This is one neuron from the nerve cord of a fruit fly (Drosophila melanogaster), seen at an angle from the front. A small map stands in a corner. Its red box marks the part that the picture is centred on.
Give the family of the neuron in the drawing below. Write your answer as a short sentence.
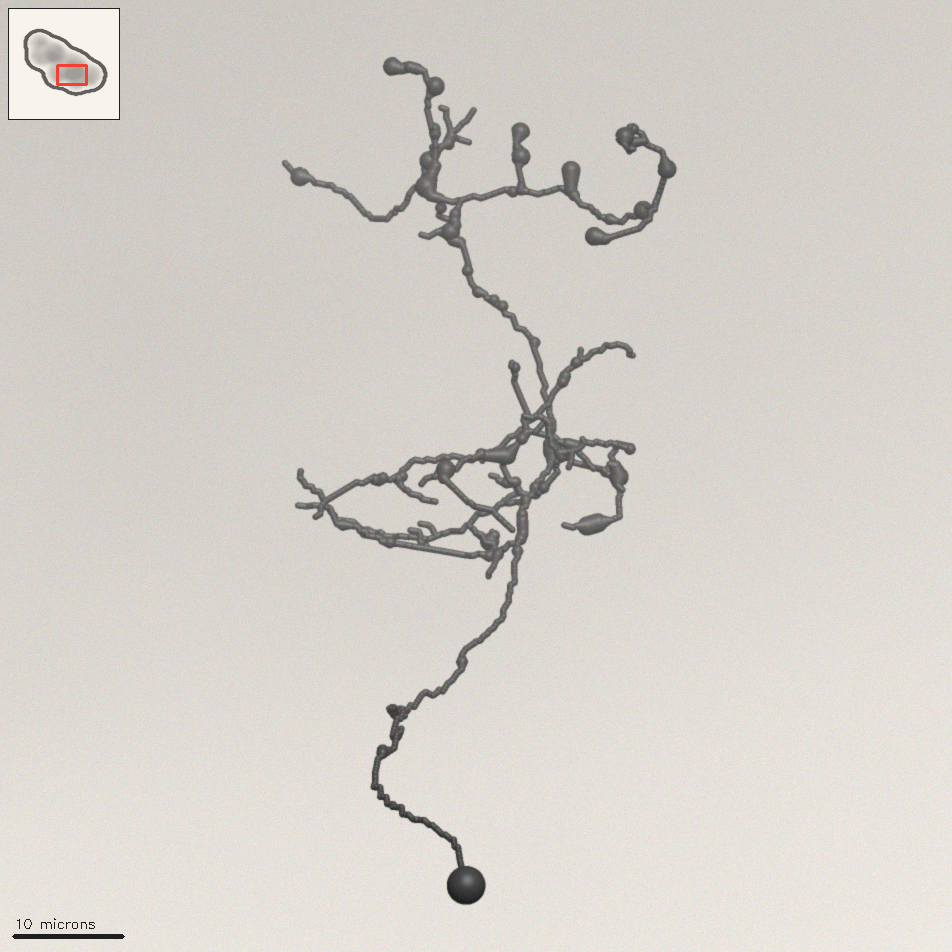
The family is hemilineage 13B.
